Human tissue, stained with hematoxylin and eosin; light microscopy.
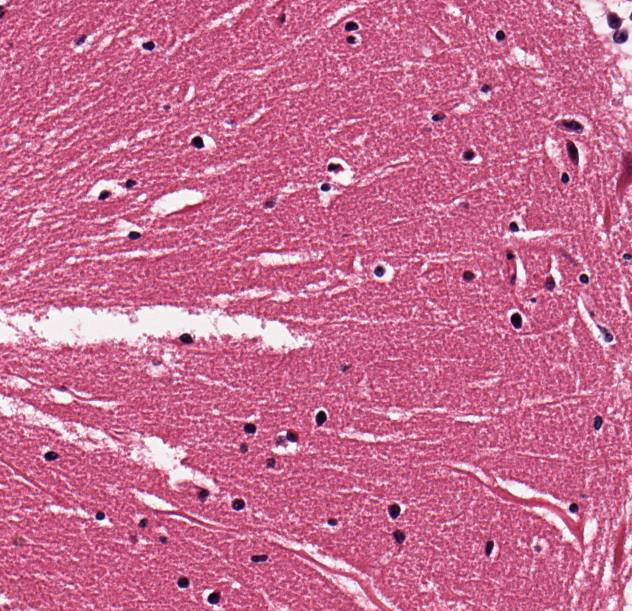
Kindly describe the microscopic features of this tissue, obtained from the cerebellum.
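What strikes me first is a pink, finely fibrillary matrix, crossed by pale streaks running in roughly parallel streams. Small, round, dark-staining nuclei are scattered through it, sparse but fairly even. I look for large cells with abundant cytoplasm and prominent nucleoli and find none. Nor can I see epithelium, glands or fat cells anywhere in the field.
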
